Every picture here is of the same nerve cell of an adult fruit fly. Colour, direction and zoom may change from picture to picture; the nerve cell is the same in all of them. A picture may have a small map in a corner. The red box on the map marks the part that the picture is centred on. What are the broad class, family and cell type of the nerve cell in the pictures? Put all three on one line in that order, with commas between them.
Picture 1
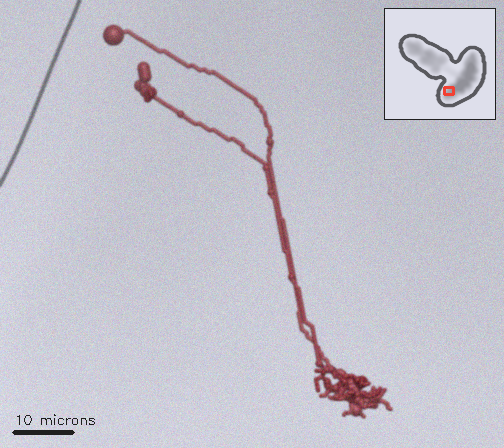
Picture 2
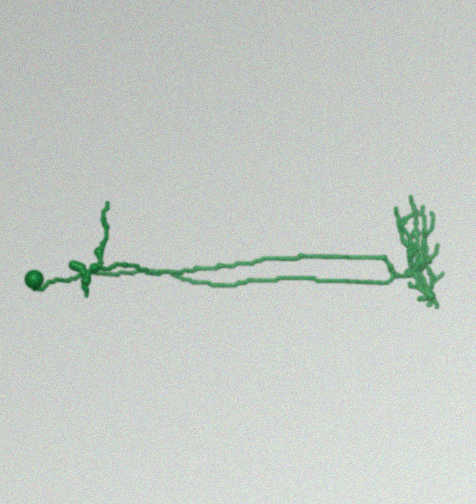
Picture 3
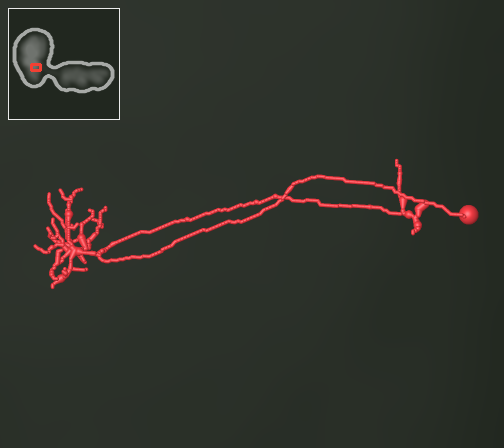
optic-lobe intrinsic neuron, T, T4d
